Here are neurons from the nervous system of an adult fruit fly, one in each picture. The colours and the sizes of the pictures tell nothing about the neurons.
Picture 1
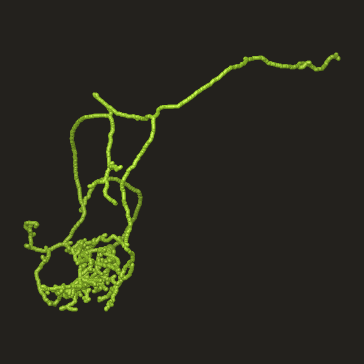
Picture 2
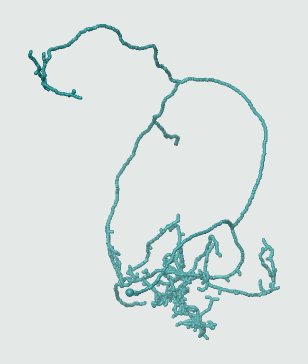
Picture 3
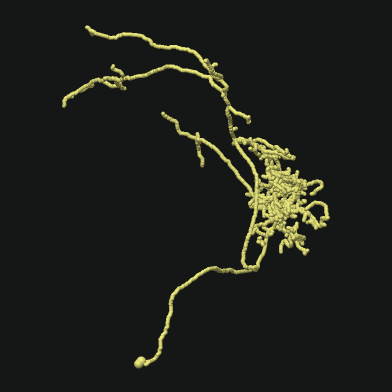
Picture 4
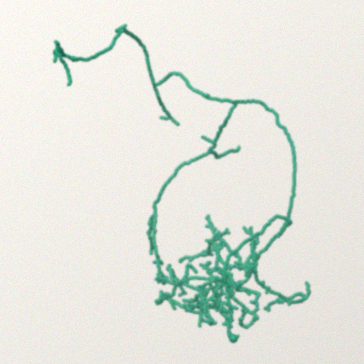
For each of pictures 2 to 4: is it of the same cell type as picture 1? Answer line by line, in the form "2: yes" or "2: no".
2: yes
3: no
4: yes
